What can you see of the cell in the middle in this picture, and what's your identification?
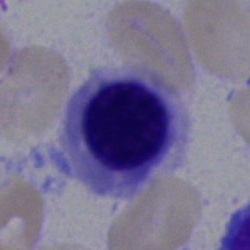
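First, the outline is roughly round. Next, the nucleus sits off-centre, toward the upper right. Then the cytoplasm forms a rim, widest on the lower left side, with no visible granules. Last, the name: erythroblast.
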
